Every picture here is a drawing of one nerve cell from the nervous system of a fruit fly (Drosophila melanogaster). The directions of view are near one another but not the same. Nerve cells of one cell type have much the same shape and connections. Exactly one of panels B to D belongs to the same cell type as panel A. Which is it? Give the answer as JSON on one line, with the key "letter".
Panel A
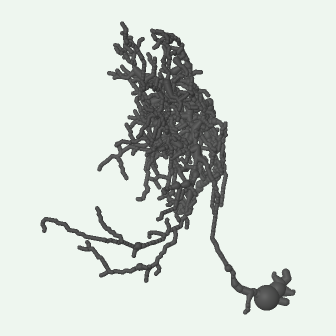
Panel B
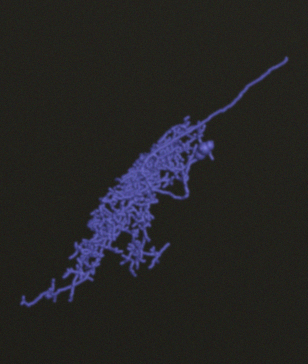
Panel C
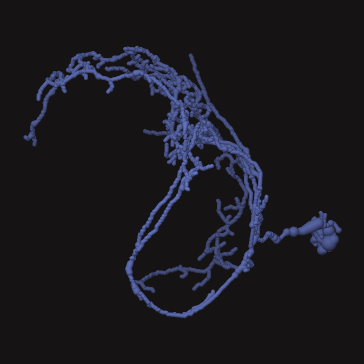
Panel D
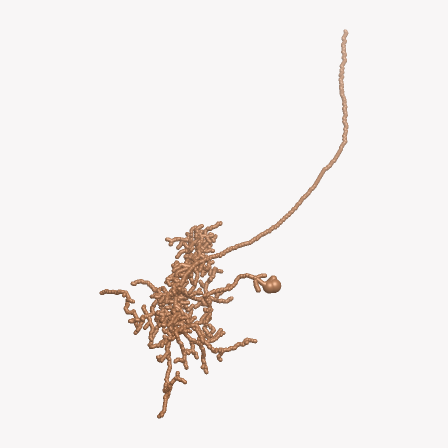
{"letter": "D"}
